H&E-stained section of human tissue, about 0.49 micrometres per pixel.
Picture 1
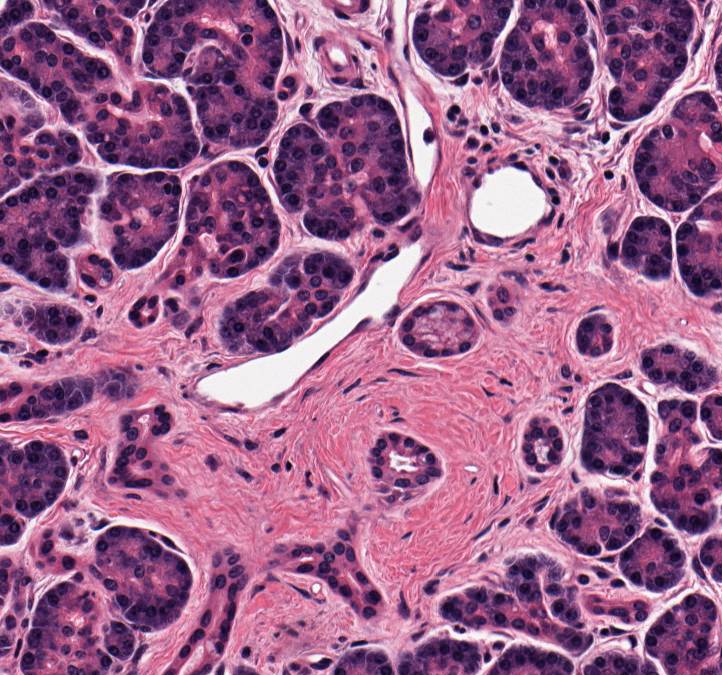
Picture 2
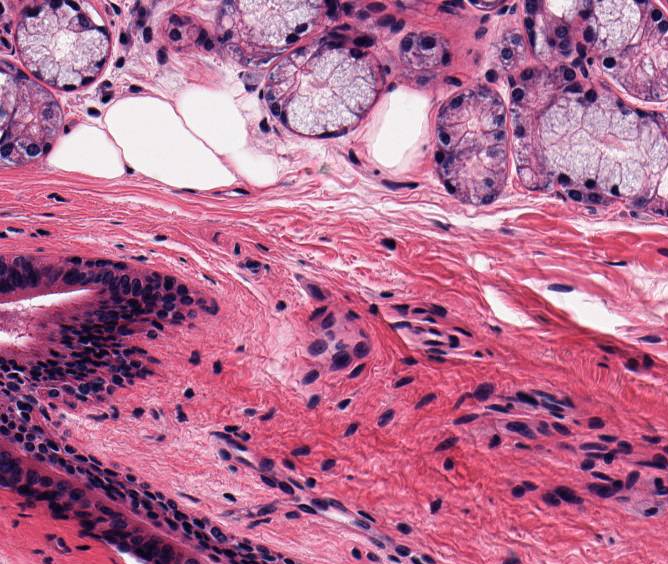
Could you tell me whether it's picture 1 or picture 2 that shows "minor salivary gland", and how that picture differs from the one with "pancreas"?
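So the pancreas is picture 1, and the minor salivary gland is picture 2. In the pancreas, lobules of tightly packed acini sit at the edges as rounded clusters split by thin pale fibrous septa, and a broad central band of pink fibrous stroma holds several small round ducts lined by a single layer of cuboidal cells. Those acinar cells are deeply purple, with round nuclei. Picture 2's acini at the top are rounded mucous ones, pale and finely bubbly, their small dark nuclei pressed to each acinus's outer edge. Lower left, there's a diagonal band of crowded, darkly stained nuclei, and the fibrous tissue in the lower half has elongated spindle-shaped nuclei along the fibres.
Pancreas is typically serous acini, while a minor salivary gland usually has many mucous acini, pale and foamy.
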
